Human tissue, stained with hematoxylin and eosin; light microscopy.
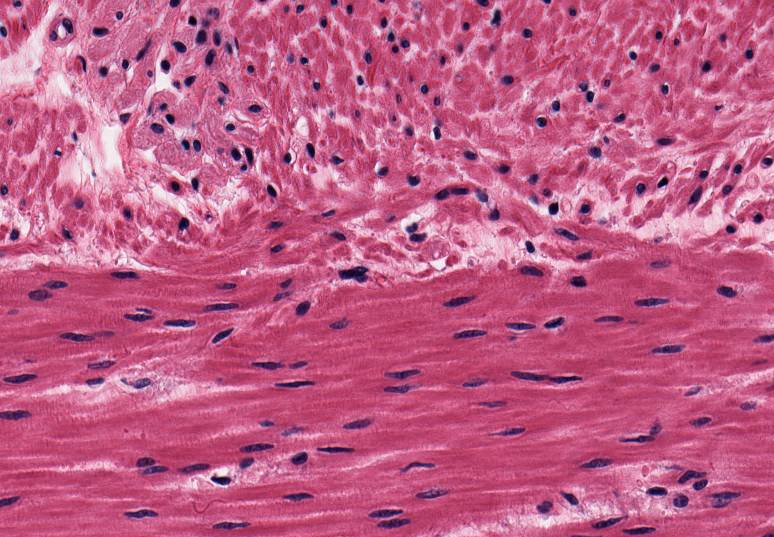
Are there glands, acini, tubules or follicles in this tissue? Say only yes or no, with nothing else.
No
